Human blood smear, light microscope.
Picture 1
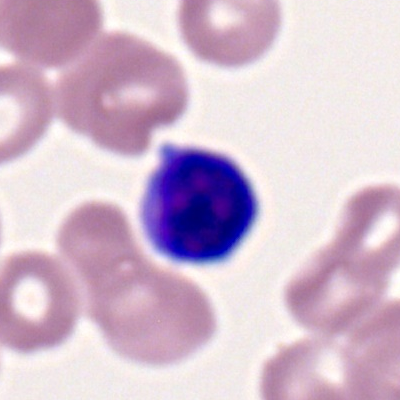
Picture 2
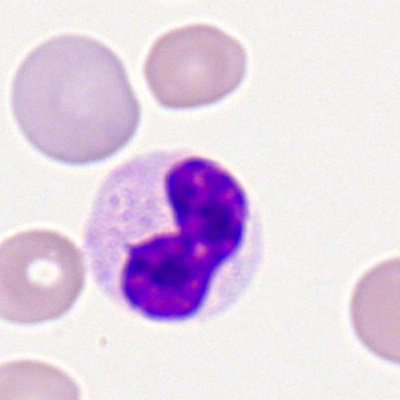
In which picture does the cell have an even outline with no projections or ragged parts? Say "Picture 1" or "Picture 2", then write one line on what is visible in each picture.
Picture 2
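What picture 1 shows: A small knob projects from the upper left of the outline.
What picture 2 shows: The cell outline is round and smooth.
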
